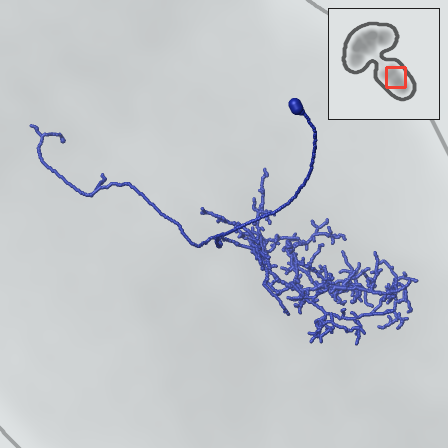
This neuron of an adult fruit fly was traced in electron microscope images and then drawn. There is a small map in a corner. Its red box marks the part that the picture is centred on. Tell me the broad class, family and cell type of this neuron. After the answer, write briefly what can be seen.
This is a nerve-cord intrinsic neuron. Its family is hemilineage 23B. Its cell type is IN23B054. It lies in the nerve cord. Dozens of branch ends can be seen.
